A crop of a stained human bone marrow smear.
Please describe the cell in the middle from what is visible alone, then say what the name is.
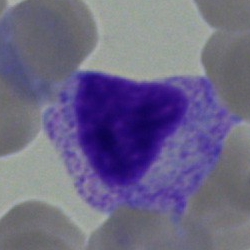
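Roughly triangular in shape, the nucleus holds dense, deep purple chromatin. Around it lies plentiful, pale lilac-grey cytoplasm, scattered with fine purple granules. This cell is a myelocyte.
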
